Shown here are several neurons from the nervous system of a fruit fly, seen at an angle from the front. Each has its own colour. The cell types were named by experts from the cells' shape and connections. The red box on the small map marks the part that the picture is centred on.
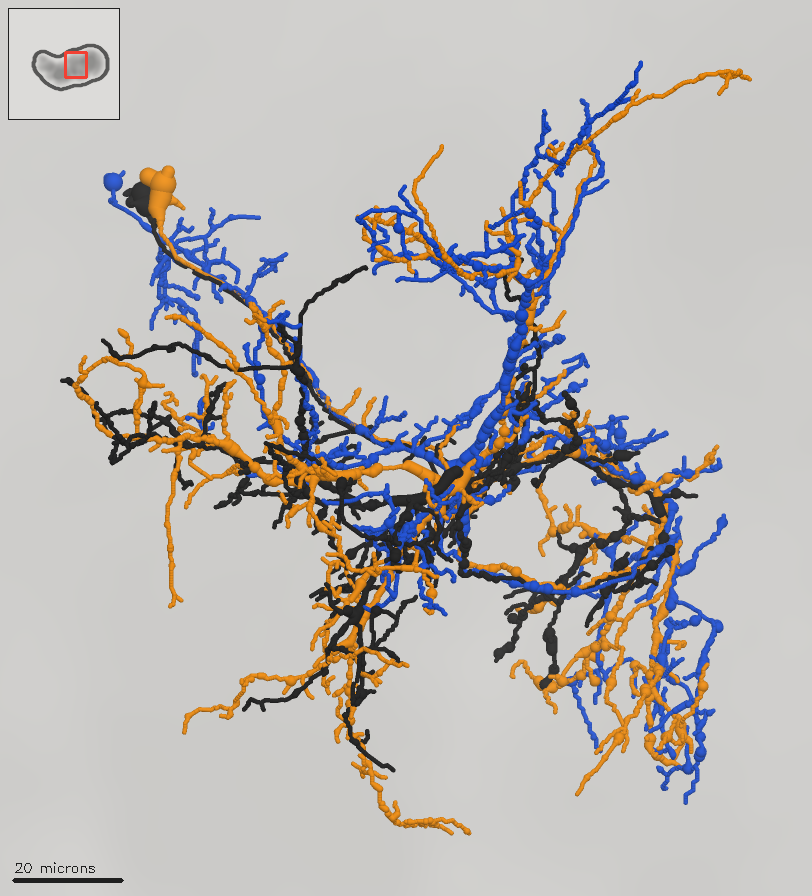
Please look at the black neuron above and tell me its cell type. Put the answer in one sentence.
The cell type is PVLP202m.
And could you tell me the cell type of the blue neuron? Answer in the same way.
The cell type is VES203m.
